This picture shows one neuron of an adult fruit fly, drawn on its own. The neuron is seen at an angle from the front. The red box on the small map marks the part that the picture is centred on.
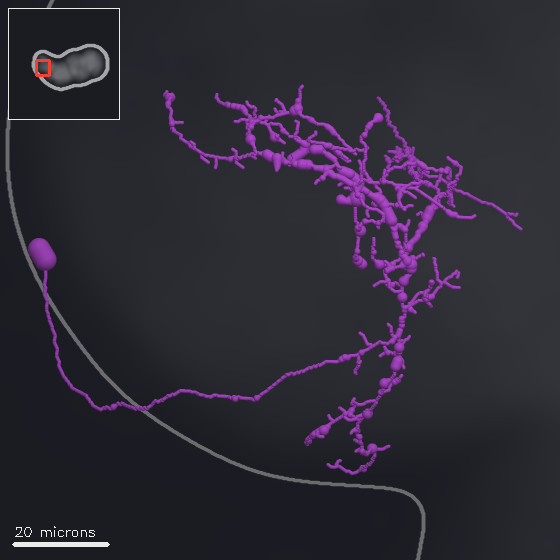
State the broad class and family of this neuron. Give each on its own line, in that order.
nerve-cord intrinsic neuron
hemilineage 08A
